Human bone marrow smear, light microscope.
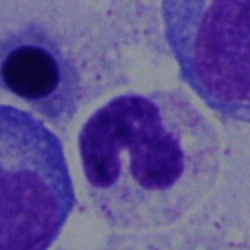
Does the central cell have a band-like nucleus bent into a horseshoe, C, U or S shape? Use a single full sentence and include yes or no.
Yes, a curved band without separate lobes is the shape of the nucleus.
